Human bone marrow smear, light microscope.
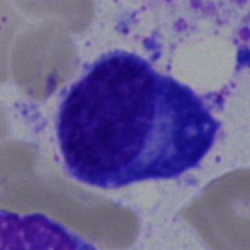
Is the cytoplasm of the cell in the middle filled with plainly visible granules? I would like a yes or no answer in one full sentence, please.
No, there are no visible granules in its cytoplasm.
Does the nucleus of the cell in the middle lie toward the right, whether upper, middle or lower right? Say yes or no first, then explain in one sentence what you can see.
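No. The nucleus lies off-centre toward the left side of the cell.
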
